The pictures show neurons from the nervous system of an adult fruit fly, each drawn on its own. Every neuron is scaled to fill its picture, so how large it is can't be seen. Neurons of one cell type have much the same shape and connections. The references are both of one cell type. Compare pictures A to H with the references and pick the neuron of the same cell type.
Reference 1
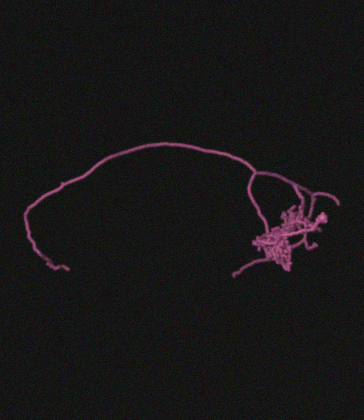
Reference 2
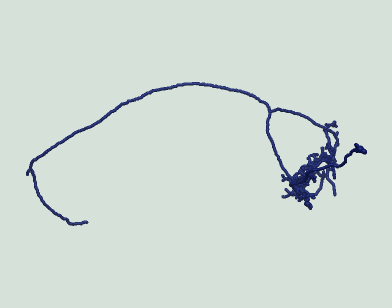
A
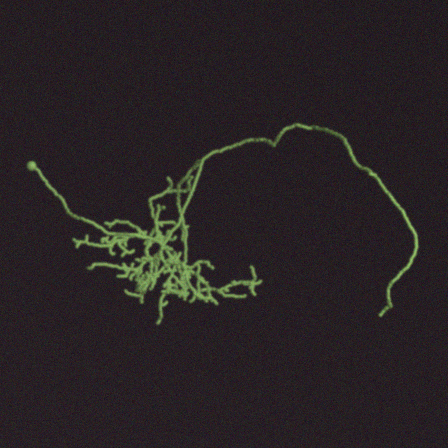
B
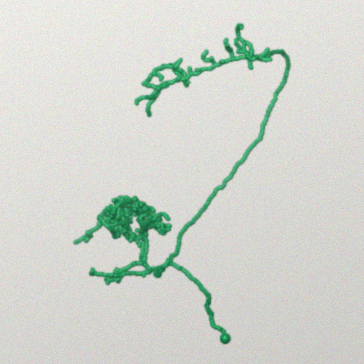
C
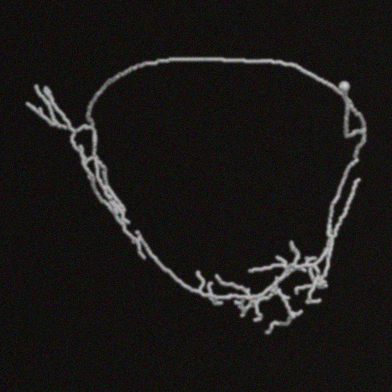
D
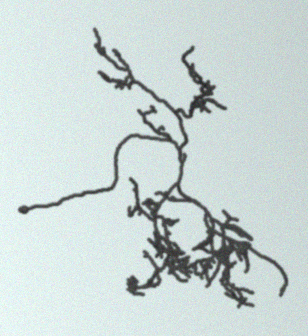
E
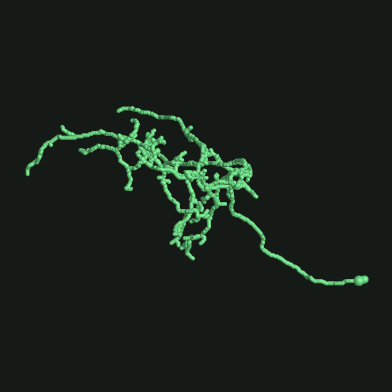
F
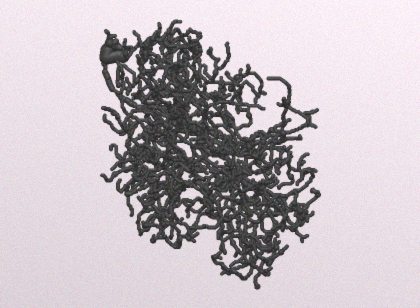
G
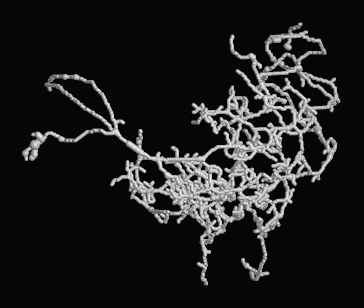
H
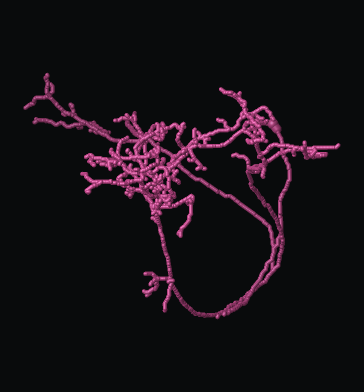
A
